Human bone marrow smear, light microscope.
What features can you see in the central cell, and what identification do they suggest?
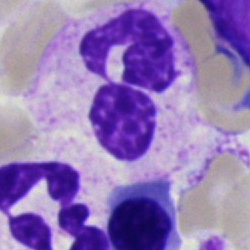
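You'll notice plenty of pale pinkish-lilac cytoplasm here, with fine pink-purple granules scattered through it. No vacuoles show in it, and no nucleoli can be seen in the nucleus. That's a segmented neutrophil.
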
